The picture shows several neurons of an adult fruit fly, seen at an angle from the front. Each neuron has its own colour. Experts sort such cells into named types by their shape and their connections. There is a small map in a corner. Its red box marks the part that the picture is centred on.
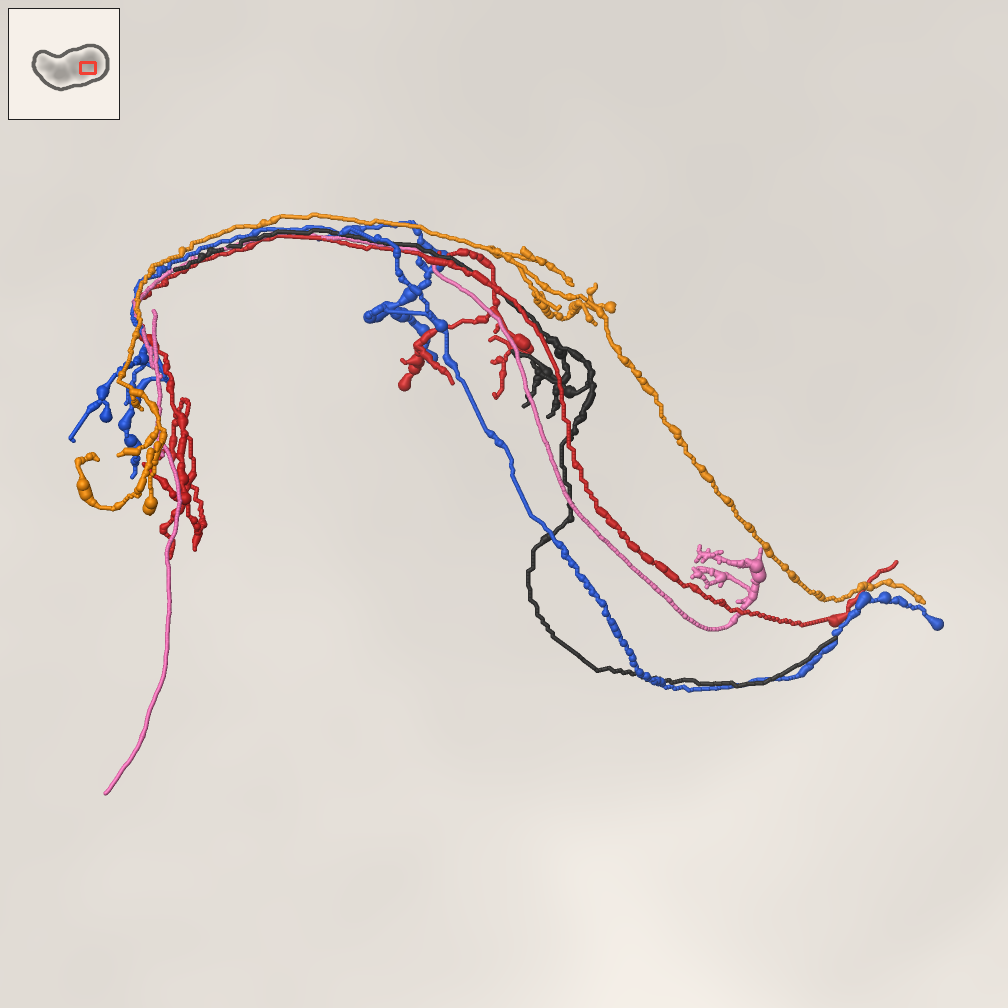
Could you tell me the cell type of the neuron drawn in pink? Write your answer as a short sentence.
The cell type is ORN_VA7m.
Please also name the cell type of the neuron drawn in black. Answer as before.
The cell type is ORN_DM5.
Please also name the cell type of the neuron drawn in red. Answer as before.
The cell type is ORN_DM2.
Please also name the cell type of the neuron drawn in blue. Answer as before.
The cell type is ORN_DM1.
